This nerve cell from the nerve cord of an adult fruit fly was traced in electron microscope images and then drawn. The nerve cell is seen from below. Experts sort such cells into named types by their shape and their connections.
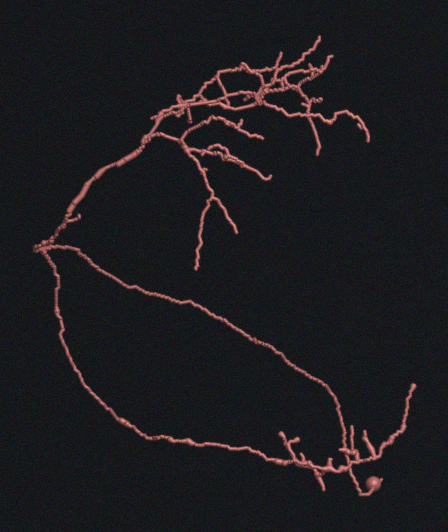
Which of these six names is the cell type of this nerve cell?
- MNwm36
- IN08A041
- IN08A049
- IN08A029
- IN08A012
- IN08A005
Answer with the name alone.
IN08A041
